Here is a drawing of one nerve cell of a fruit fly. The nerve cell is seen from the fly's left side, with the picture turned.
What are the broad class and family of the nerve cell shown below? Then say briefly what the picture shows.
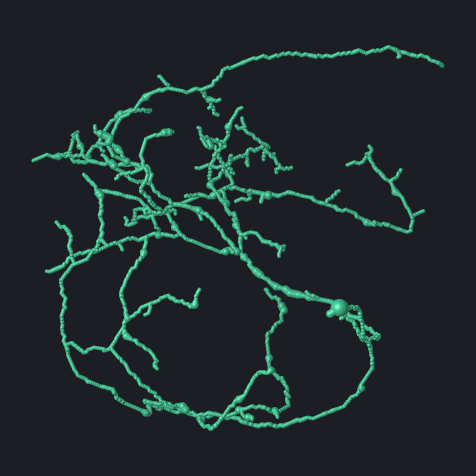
Its broad class is central-brain intrinsic neuron. Its family is hemilineage SLPal2. Dozens of branch ends can be seen. As drawn here it is about as wide as it is tall.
